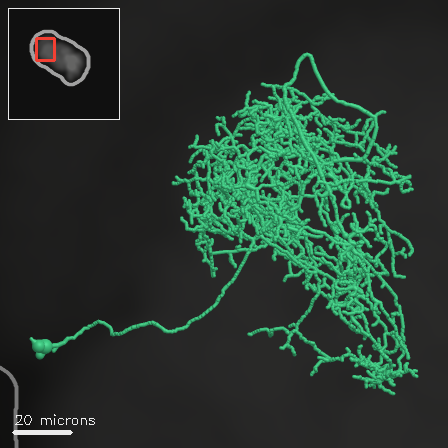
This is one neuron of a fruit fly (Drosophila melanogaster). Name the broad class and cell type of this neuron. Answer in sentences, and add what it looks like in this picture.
This is a central-brain intrinsic neuron. Its cell type is AVLP081. The cell body can be seen at the lower left of the picture. By the scale bar it is about 140 microns wide in this view. The picture shows more than a hundred branch ends.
